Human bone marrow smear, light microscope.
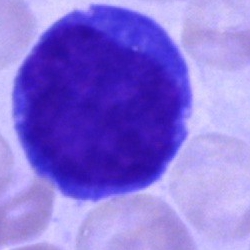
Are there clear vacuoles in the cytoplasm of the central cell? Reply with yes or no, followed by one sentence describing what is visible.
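No. No vacuoles are visible in the cell.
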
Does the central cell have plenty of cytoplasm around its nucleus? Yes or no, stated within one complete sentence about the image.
No, the cell does not have plenty of cytoplasm; its nucleus fills most of it.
